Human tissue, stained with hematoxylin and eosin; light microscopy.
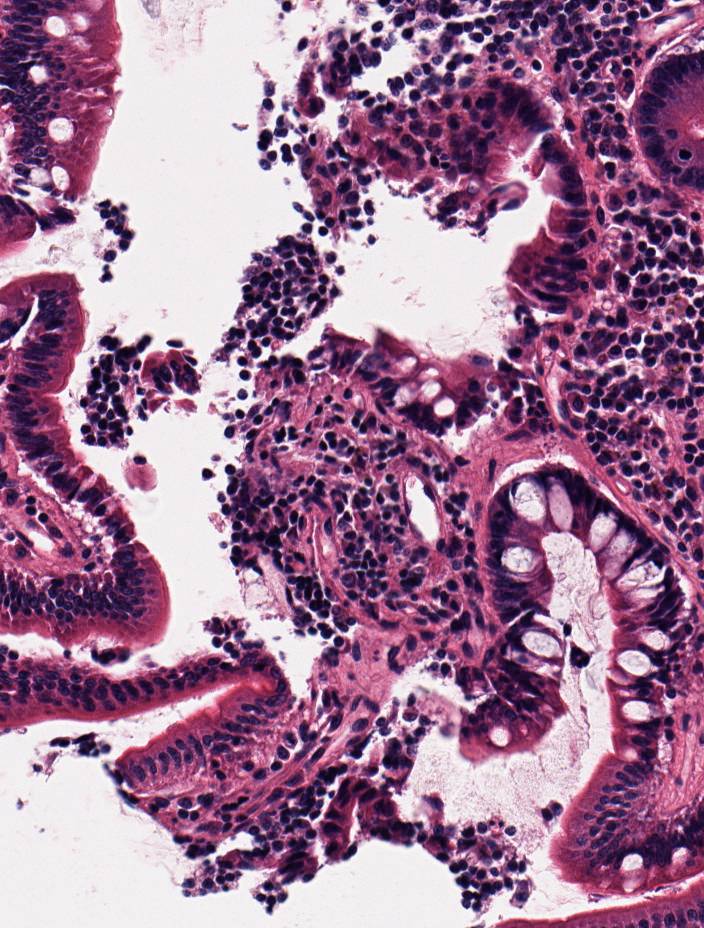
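Terminal ileum, haematoxylin and eosin. Left side: finger-like projections covered by a single layer of tall columnar epithelium. Surface cell nuclei: elongated, dark, crowded basally. Free surface: a thin, brighter pink border. Upper right: stroma densely packed with small cells with round, dark nuclei.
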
